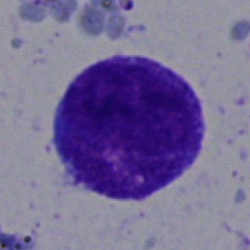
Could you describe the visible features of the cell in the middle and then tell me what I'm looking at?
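Outline round. Deep purple staining throughout. No vacuoles seen. Image slightly blurred. Cell: promyelocyte.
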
